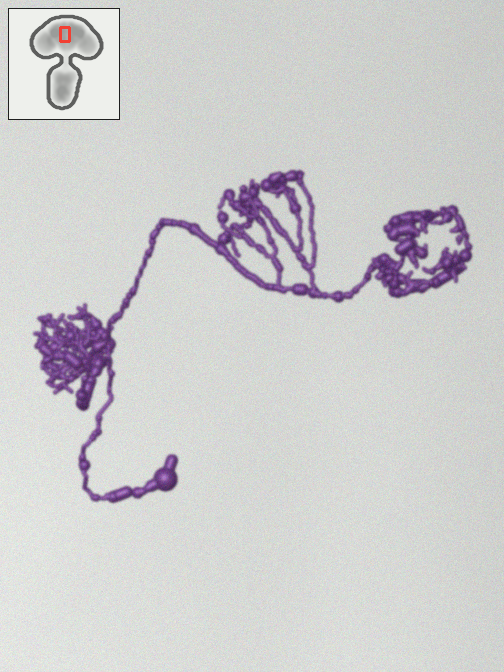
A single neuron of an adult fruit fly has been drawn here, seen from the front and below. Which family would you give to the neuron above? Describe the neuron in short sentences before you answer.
It is in the brain and does not reach the nerve cord. Dozens of branch ends can be seen. This is a central-brain intrinsic neuron. Its family is called class CX.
